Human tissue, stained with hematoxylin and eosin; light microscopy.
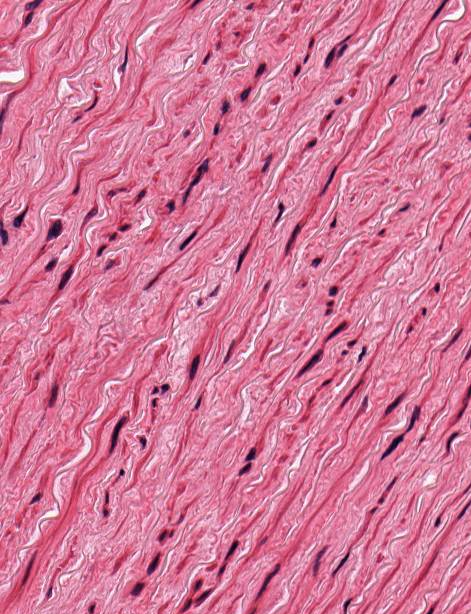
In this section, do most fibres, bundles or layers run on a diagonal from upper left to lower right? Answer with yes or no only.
No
